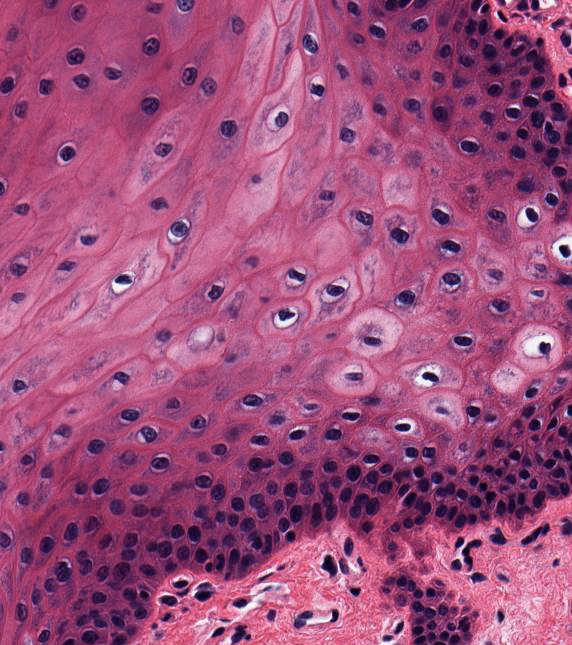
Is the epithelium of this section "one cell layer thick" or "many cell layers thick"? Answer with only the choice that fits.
Many cell layers thick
